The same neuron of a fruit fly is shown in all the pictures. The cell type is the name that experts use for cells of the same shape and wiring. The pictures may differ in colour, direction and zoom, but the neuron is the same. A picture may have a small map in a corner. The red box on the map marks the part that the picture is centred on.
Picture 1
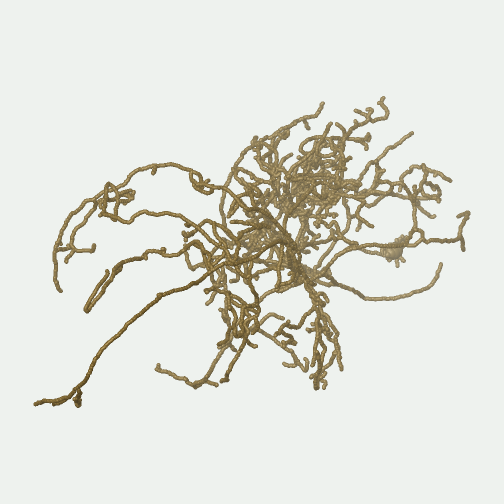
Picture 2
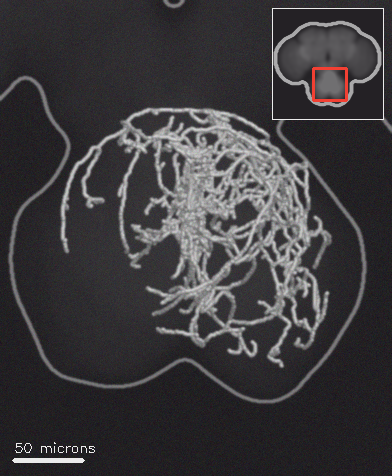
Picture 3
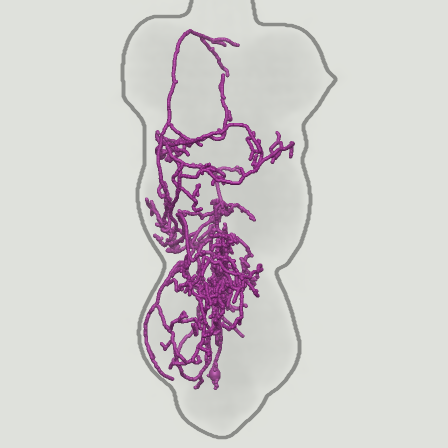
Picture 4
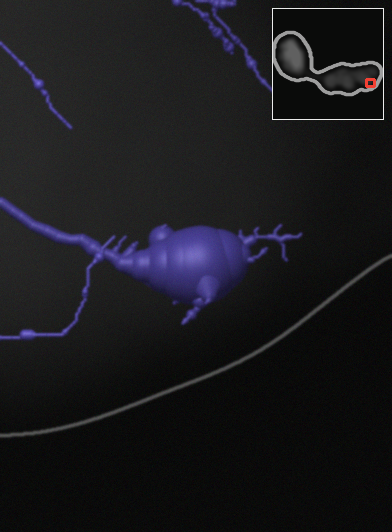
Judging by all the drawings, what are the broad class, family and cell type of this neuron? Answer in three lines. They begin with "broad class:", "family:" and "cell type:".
broad class: nerve-cord intrinsic neuron
family: hemilineage 27X
cell type: IN27X003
